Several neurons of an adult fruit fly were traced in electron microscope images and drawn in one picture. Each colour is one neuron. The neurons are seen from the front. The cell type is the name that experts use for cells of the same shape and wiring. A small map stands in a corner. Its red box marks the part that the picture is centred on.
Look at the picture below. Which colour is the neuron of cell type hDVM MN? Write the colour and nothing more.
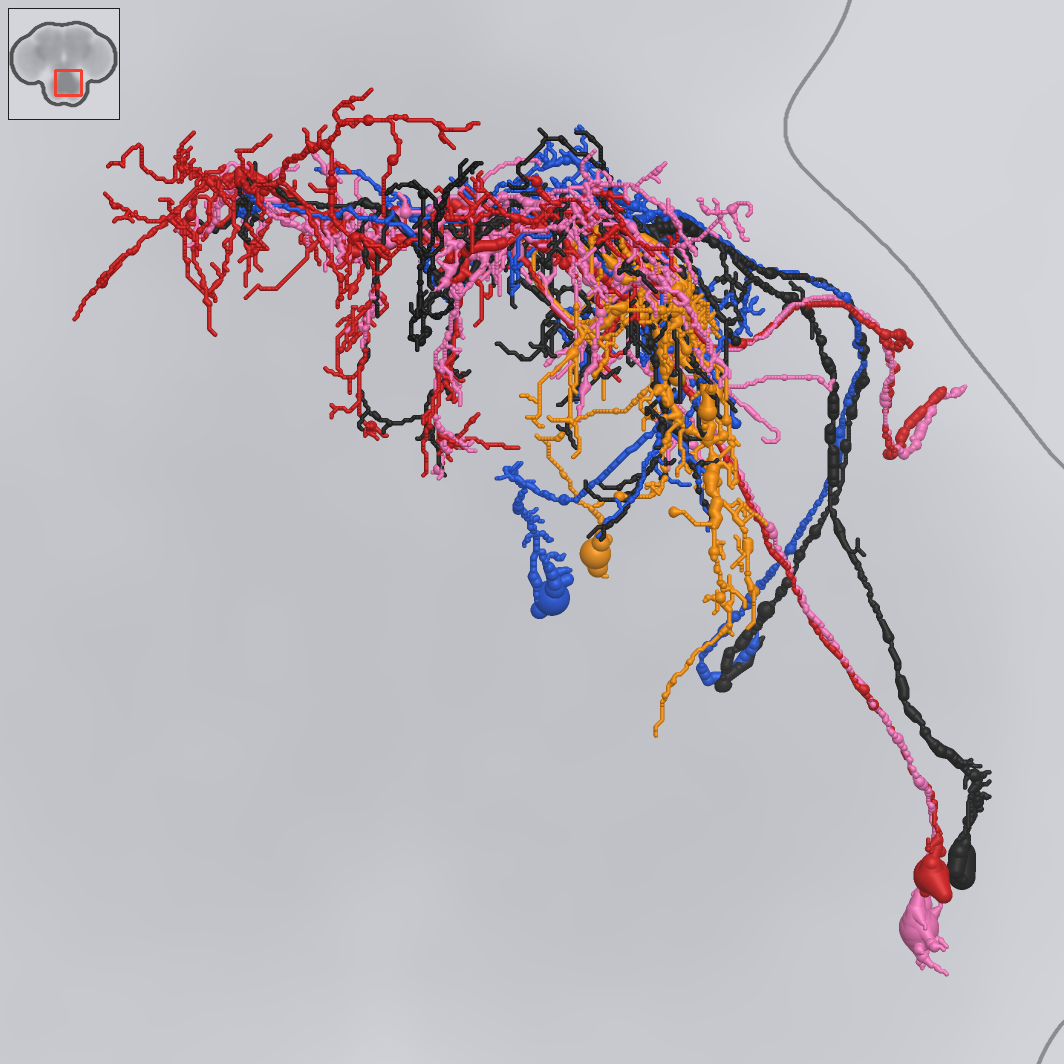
red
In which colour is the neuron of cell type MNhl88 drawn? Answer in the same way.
black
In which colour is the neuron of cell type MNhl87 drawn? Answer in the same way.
blue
